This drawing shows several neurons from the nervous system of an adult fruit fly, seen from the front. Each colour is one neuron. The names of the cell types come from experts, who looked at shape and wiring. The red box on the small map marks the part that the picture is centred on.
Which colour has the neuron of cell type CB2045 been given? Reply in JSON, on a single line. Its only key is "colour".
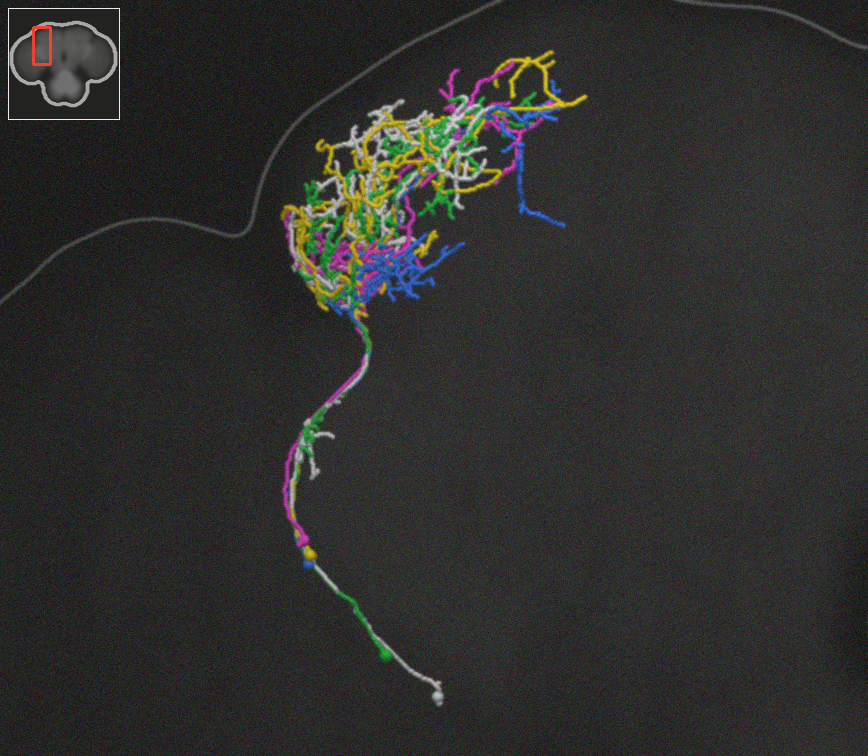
{"colour": "white"}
